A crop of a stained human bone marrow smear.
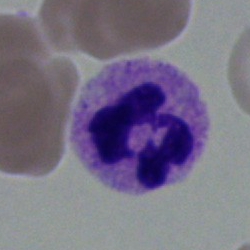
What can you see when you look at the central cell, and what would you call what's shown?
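Several dark nuclear lobes, grouped around a small central patch of pale cytoplasm. Chromatin dense and deep purple throughout. Fine lilac granules spread evenly through the cytoplasm. Segmented neutrophil.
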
